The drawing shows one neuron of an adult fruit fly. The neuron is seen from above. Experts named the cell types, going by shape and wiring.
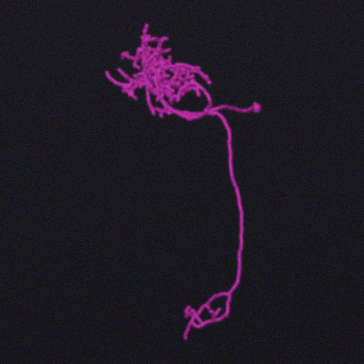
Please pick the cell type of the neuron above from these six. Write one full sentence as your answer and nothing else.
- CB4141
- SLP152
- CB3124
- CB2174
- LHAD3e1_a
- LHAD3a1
The cell type of this neuron is LHAD3e1_a.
